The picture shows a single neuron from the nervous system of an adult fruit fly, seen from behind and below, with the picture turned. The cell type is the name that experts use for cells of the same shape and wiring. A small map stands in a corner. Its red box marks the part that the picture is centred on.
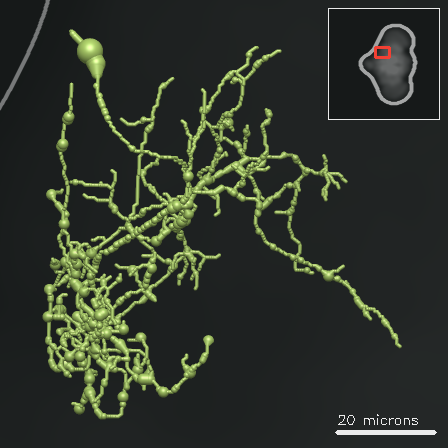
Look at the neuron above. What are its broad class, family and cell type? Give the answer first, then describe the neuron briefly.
Its broad class is central-brain intrinsic neuron. The family is hemilineage SLPpl1. Its cell type is CB3539. The cell body is at the upper left of the picture. From top to bottom in the picture it spans about 80 microns. The picture shows dozens of branch ends.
